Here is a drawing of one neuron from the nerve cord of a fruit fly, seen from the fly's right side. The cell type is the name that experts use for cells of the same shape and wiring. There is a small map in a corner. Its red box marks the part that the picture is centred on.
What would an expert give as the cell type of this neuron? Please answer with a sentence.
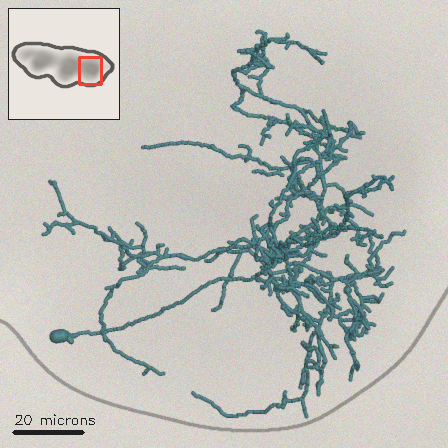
The cell type is IN20A.22A012.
